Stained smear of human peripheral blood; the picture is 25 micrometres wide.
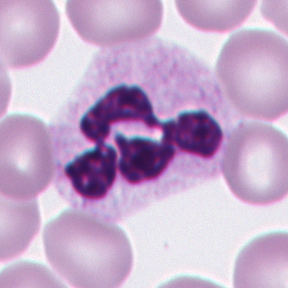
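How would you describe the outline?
Roughly round.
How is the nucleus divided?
Into four separate lobes, linked by thin strands.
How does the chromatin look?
Dark purple and coarsely clumped.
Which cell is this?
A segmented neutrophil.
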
